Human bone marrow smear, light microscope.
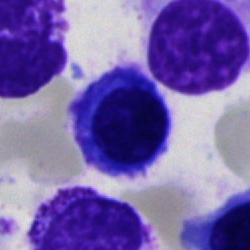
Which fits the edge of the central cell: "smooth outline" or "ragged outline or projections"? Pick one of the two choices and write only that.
Ragged outline or projections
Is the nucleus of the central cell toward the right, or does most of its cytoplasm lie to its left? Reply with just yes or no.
Yes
